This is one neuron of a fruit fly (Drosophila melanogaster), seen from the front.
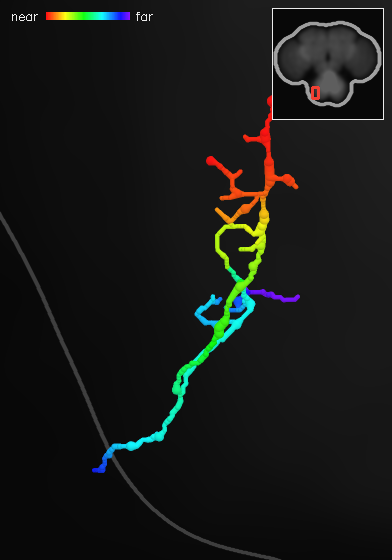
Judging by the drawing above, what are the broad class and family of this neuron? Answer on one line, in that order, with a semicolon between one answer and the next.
sensory neuron entering the nerve cord; class mechanosensory proprioceptive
